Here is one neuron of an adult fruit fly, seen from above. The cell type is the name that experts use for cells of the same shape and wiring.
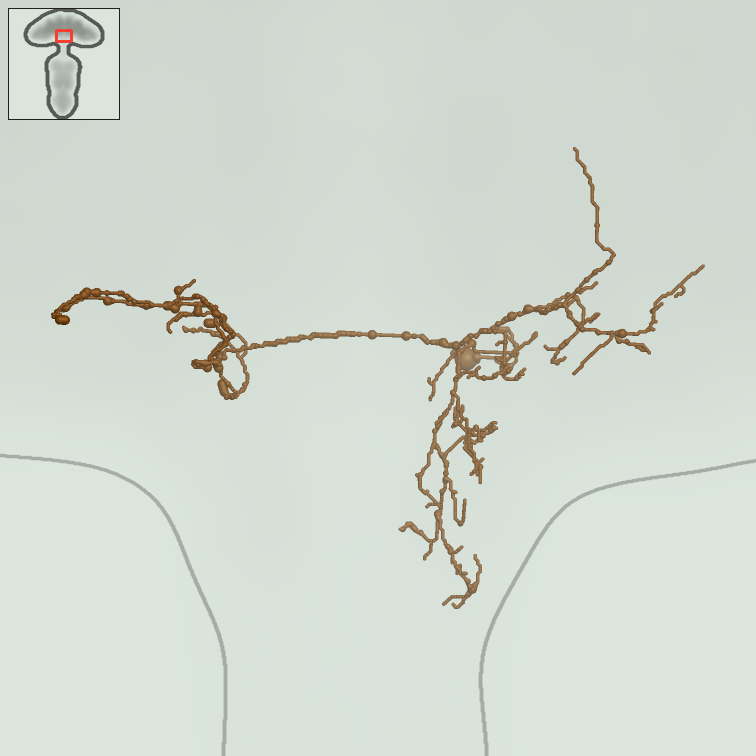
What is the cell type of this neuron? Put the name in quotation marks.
"GNG428"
